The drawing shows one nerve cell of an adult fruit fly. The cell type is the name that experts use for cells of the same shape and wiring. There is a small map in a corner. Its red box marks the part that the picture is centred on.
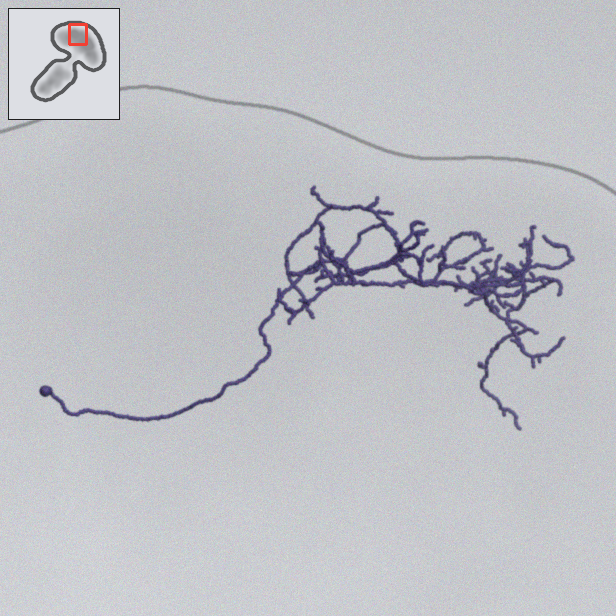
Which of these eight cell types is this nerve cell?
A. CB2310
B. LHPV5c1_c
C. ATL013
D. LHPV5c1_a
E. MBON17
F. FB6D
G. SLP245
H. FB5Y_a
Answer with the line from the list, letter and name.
A. CB2310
